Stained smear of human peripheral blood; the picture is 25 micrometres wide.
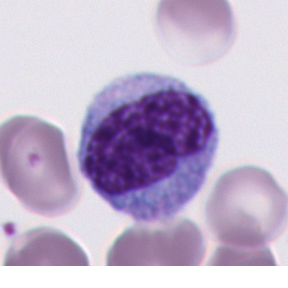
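Monocyte, the cell in the middle of a stained peripheral blood smear. The cell measures about 13 micrometres across. Its nucleus, about 12 by 7 micrometres and filling about 60% of the cell's area, is an elongated oval lying diagonally across the cell. The chromatin is clumped into dark patches separated by paler spaces. Fine purple granules are scattered through the pale greyish blue cytoplasm.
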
